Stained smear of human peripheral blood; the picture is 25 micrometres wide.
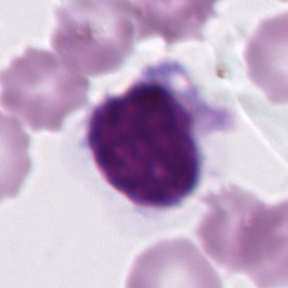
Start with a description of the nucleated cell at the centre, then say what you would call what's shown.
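In the nucleated cell at the centre, the nucleus is a single smooth oval with no lobes or indentations. Its chromatin is dark purple and densely packed, with coarse clumps. The cytoplasm lies mainly on the upper right side of the nucleus and shows no distinct granules. The cell is a hairy cell.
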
